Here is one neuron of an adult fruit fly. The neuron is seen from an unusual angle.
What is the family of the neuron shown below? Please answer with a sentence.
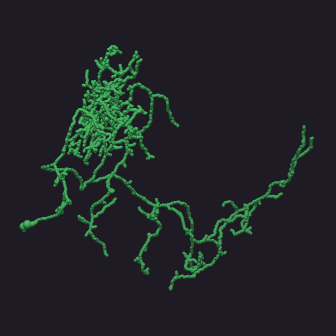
The family is LOLP.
